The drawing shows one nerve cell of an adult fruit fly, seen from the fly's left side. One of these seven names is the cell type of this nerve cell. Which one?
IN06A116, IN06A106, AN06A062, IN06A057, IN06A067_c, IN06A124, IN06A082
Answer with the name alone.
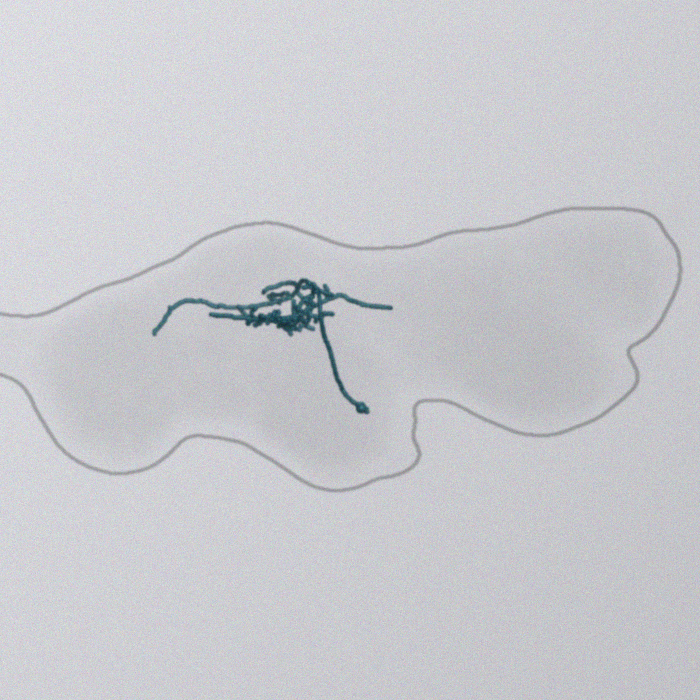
IN06A116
